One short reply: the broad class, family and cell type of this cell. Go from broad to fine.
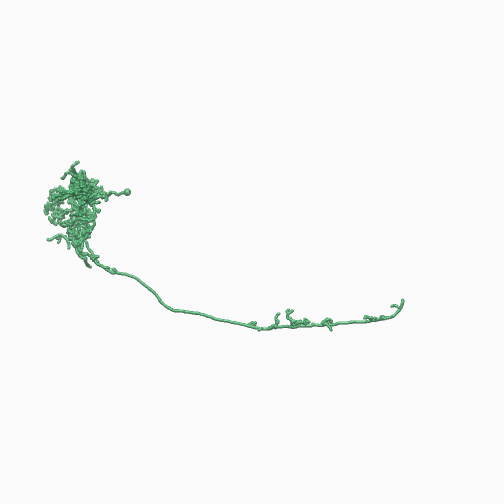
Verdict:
descending neuron; hemilineage SMPpv2_ventral; DNp70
